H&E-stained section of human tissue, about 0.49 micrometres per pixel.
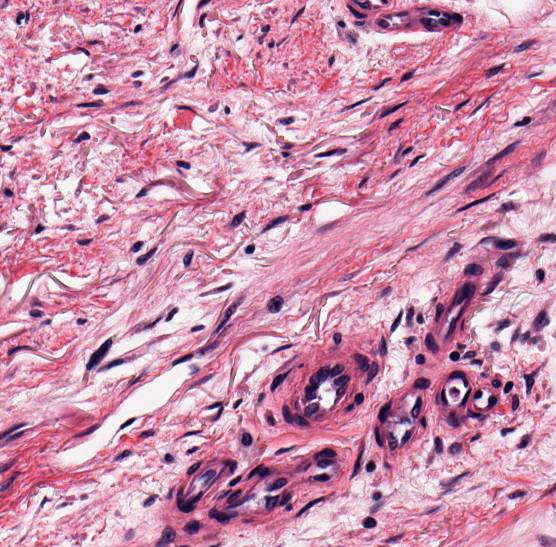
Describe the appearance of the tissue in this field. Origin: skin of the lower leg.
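Upper left: loose connective tissue, wavy pink collagen fibres separated by pale spaces. Stromal cells sparse; nuclei elongated, spindle-shaped, dark. Small vessels cuffed by cells with rounder, more crowded nuclei than stroma elsewhere. No fat cells in field.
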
